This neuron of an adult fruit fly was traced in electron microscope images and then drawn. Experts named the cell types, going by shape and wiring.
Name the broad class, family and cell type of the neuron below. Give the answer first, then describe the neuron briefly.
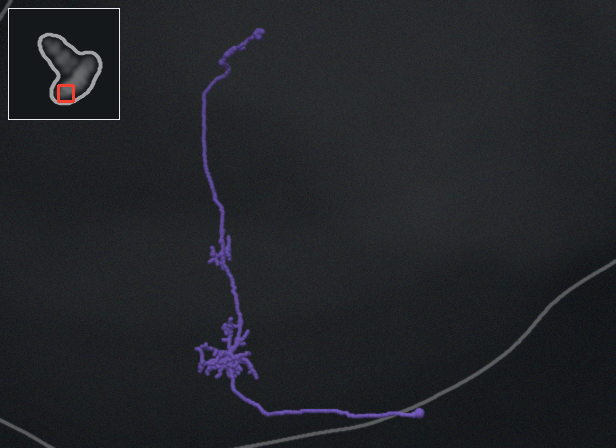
This is an optic-lobe intrinsic neuron. The family is Tm. Its cell type is Tm4. In this view it is taller than it is wide.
